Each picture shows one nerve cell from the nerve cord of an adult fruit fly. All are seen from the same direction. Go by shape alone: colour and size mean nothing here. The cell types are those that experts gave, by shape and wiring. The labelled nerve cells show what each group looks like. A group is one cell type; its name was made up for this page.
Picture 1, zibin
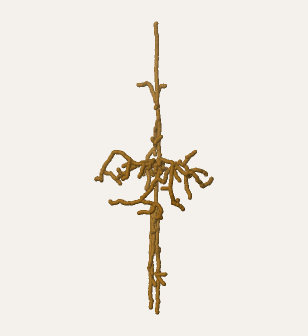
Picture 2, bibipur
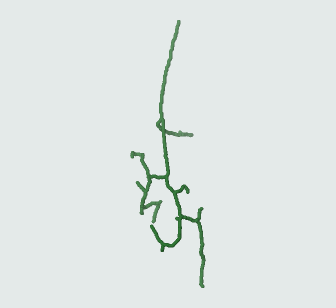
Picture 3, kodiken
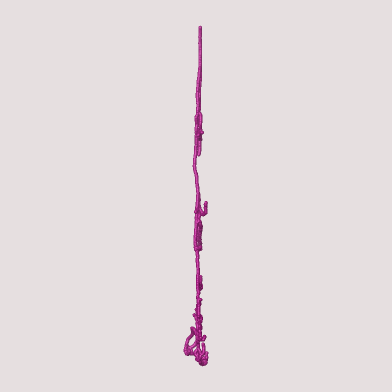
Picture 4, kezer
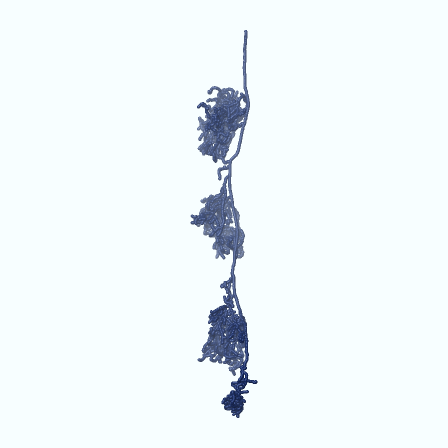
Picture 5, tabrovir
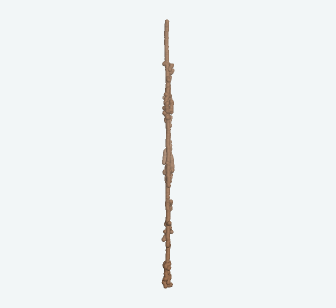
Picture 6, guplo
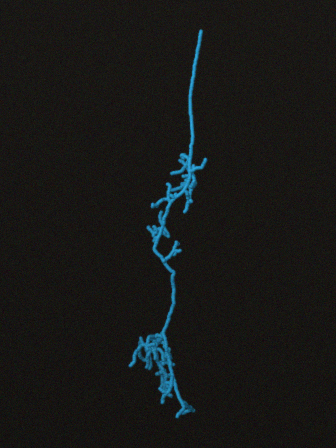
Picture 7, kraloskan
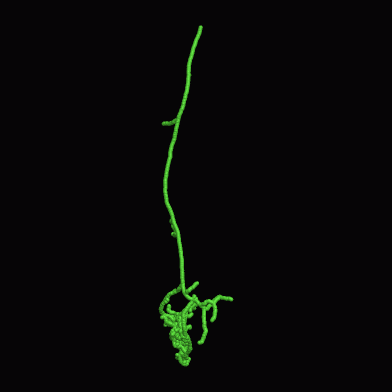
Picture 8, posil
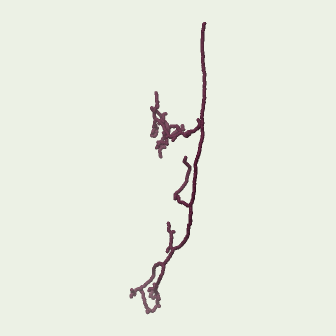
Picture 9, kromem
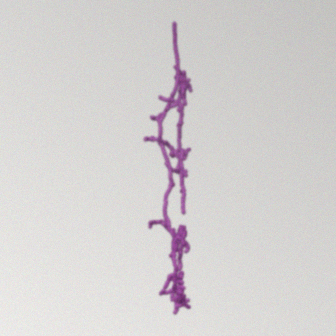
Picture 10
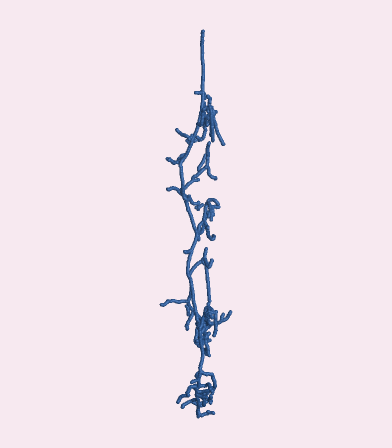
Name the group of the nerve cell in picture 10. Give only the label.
kromem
